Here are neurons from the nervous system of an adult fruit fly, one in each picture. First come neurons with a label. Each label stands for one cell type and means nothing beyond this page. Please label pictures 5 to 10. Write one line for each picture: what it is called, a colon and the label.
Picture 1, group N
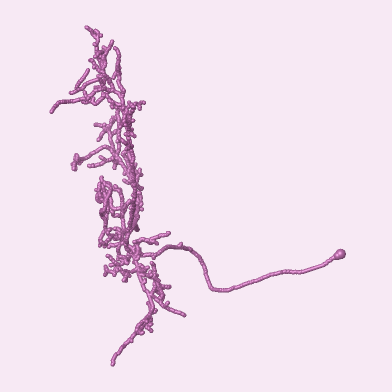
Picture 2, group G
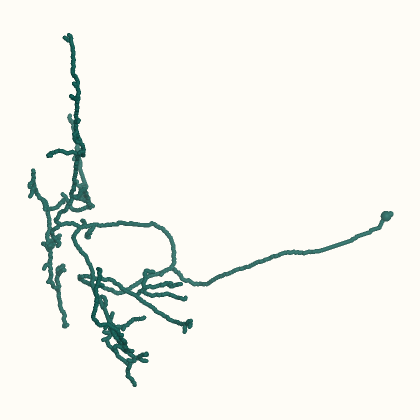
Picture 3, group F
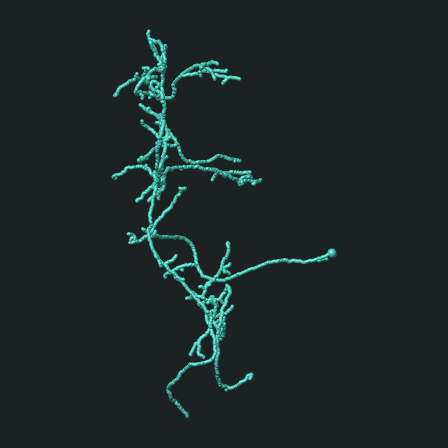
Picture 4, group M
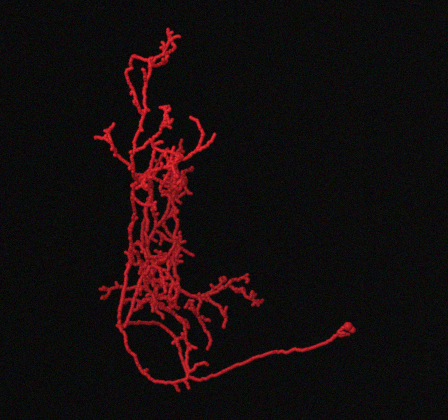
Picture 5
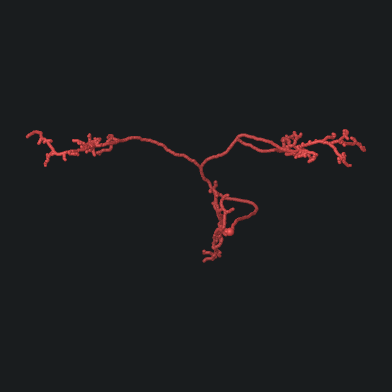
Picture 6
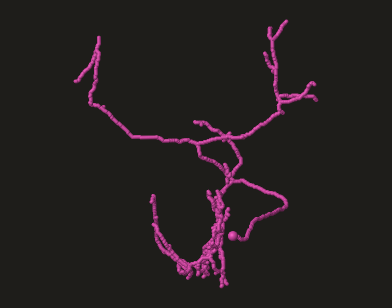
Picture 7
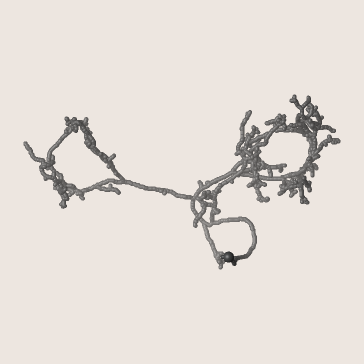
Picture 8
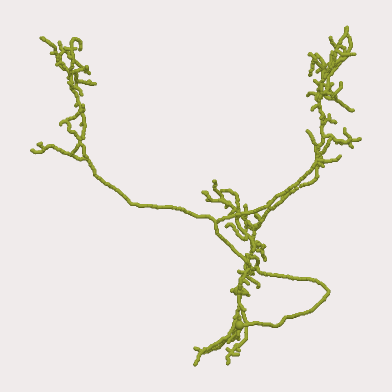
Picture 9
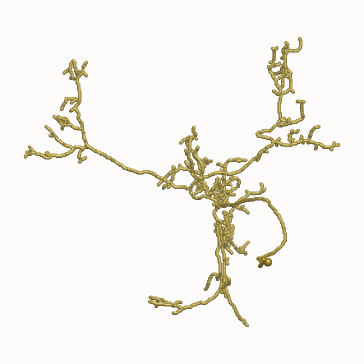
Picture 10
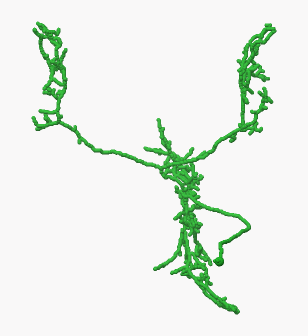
5: group F
6: group G
7: group M
8: group N
9: group N
10: group N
